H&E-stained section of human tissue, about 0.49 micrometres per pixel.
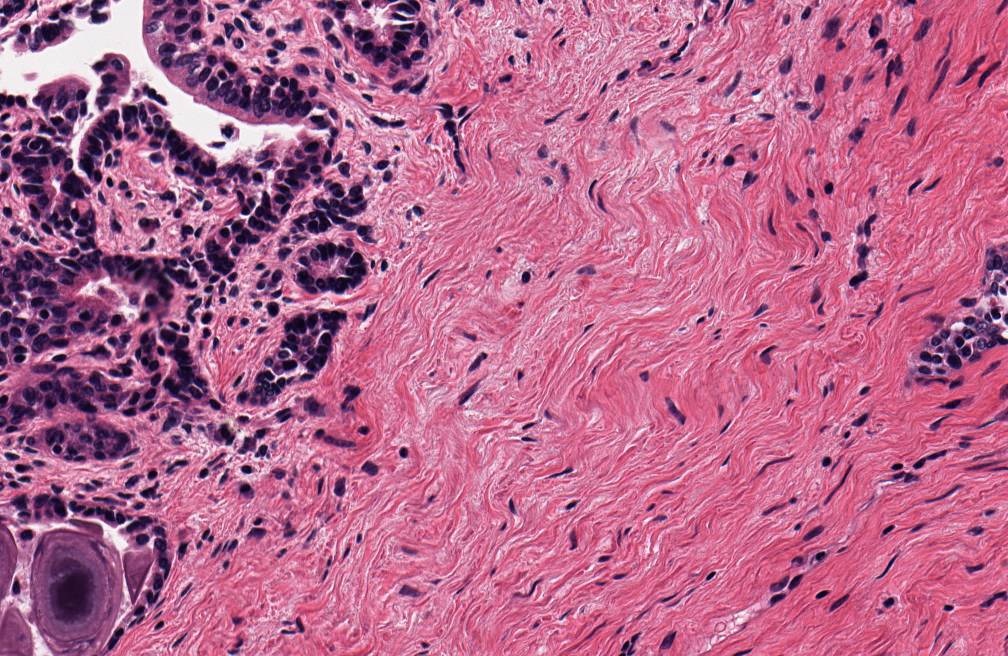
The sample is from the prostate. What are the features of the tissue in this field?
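Nests of epithelial cells occupy the left of the field; their nuclei are crowded and dark-staining, with scant cytoplasm. The centre and right are stroma made of wavy pink collagen bundles, among which spindle-shaped nuclei lie sparsely scattered. At the middle of the right edge there is a small cluster of dark epithelial cells.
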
